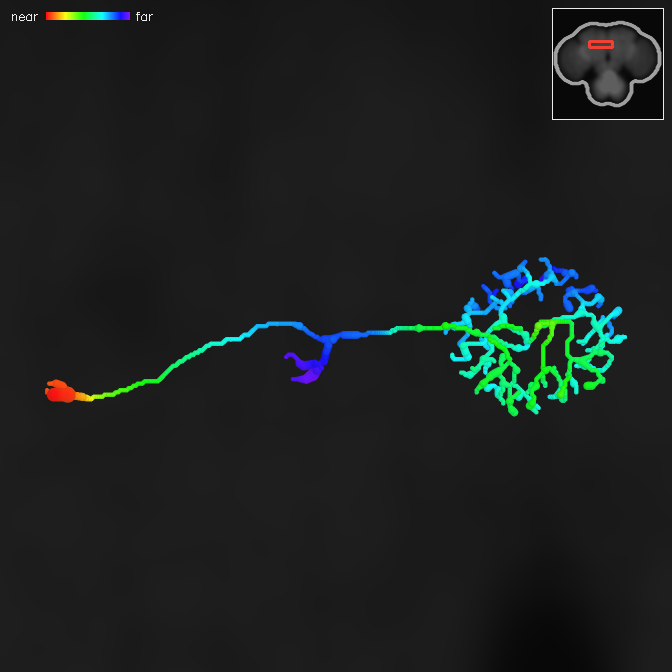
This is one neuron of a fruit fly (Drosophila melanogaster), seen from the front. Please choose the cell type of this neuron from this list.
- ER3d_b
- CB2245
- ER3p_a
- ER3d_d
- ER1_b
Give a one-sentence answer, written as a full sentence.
Under the cell type ER3d_d falls this neuron.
